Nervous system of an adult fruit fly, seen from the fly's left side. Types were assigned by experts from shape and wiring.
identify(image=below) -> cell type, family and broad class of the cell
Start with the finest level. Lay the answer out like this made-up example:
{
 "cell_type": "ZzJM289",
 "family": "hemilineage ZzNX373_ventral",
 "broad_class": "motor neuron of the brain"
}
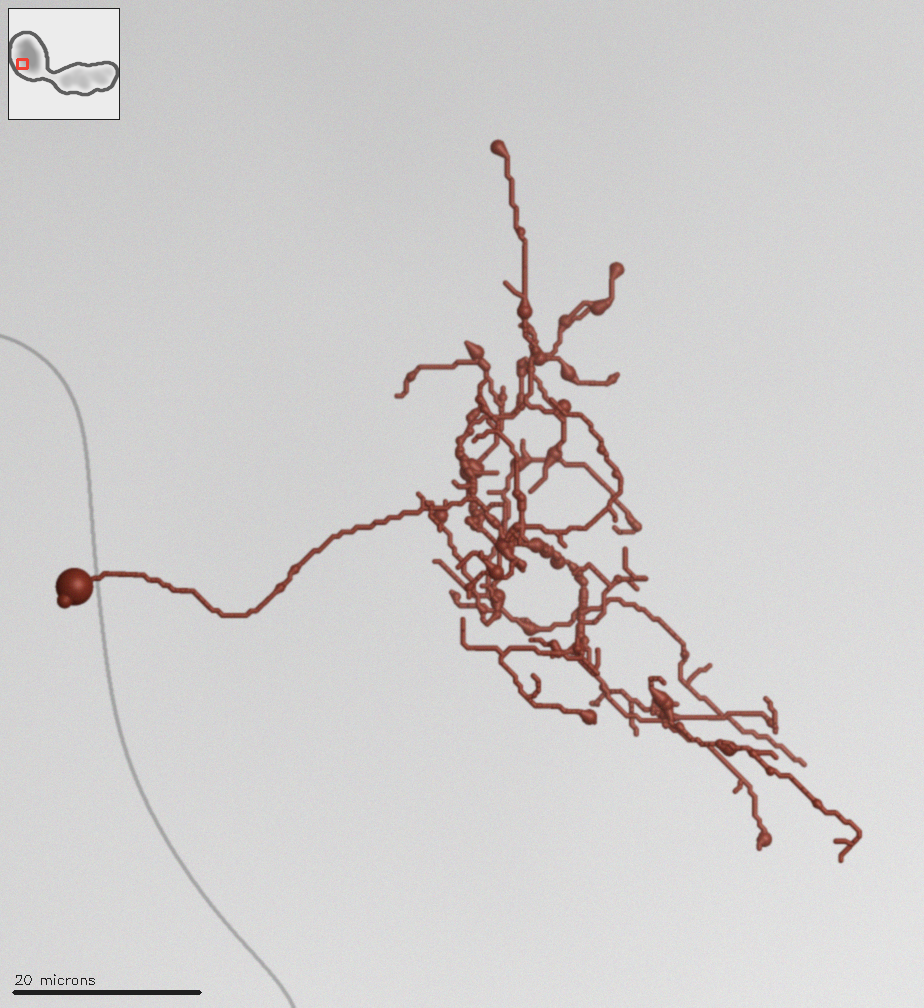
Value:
{
 "cell_type": "GNG383",
 "family": "hemilineage TRdl_b",
 "broad_class": "central-brain intrinsic neuron"
}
